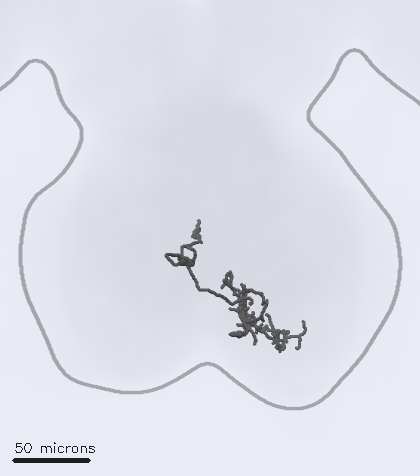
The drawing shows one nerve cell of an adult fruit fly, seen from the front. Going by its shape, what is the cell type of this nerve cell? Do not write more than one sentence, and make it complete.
By its cell type, the nerve cell is IN10B030.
